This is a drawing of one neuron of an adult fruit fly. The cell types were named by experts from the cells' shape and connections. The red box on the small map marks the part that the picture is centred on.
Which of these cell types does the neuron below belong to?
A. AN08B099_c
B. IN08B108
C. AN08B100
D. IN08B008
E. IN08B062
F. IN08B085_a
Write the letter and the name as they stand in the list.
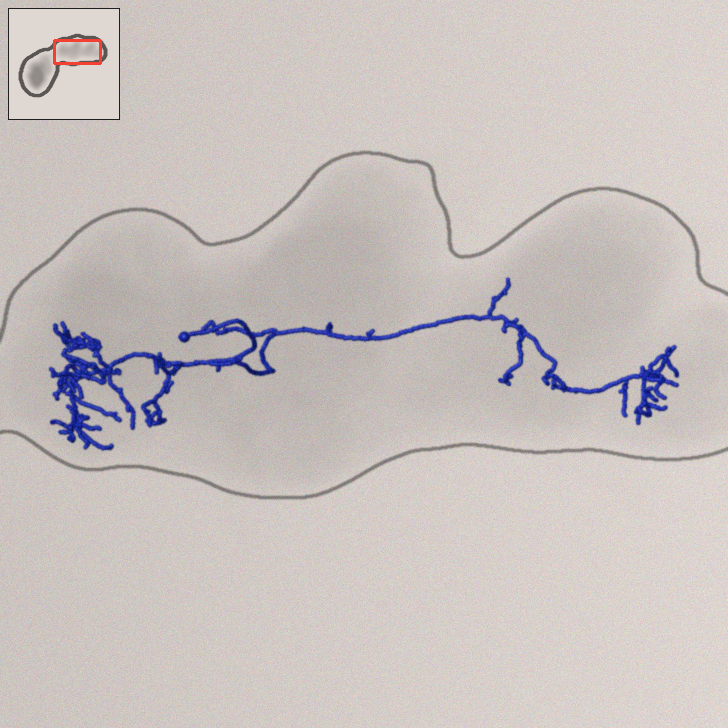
E. IN08B062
